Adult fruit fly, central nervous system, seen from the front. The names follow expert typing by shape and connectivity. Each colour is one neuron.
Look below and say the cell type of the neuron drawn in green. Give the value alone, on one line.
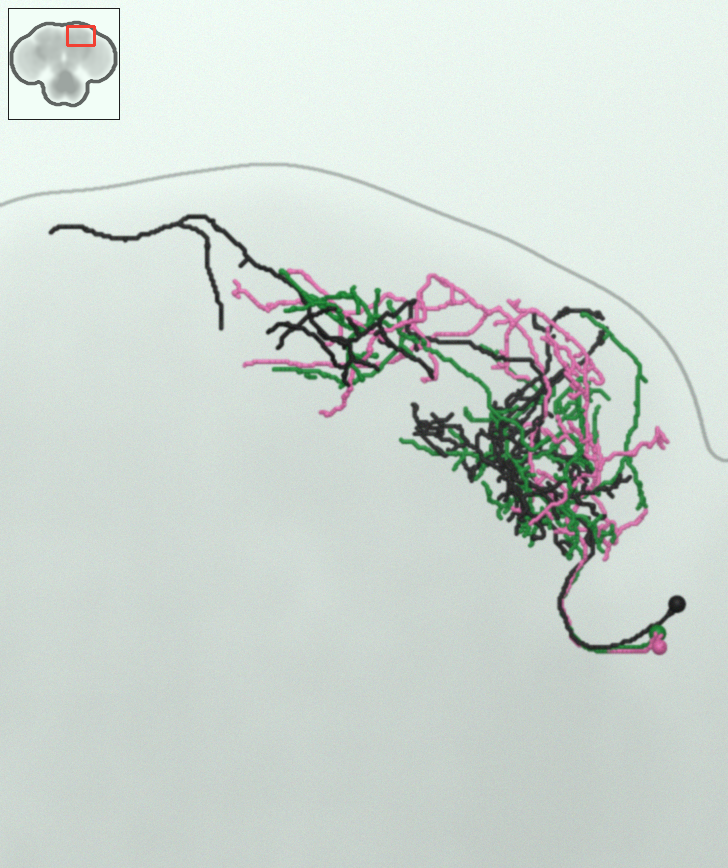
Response: CB2805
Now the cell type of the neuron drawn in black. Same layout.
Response: LHAV2k9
